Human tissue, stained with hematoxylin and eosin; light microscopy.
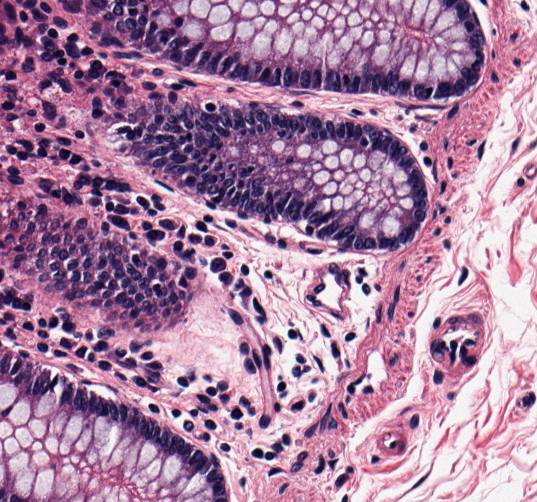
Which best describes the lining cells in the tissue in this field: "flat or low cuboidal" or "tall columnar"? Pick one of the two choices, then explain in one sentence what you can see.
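Tall columnar. The glands are lined by a single layer of columnar cells crowded with goblet cells whose mucin vacuoles appear pale and clear.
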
